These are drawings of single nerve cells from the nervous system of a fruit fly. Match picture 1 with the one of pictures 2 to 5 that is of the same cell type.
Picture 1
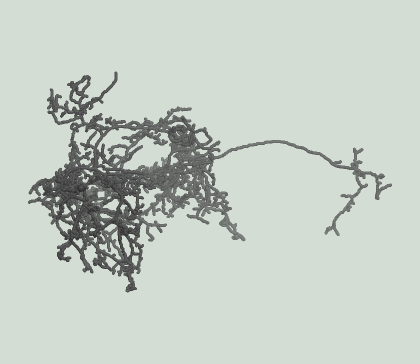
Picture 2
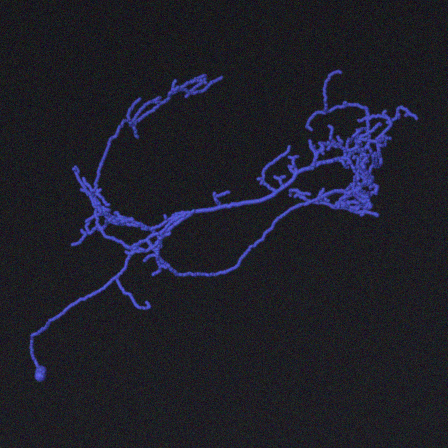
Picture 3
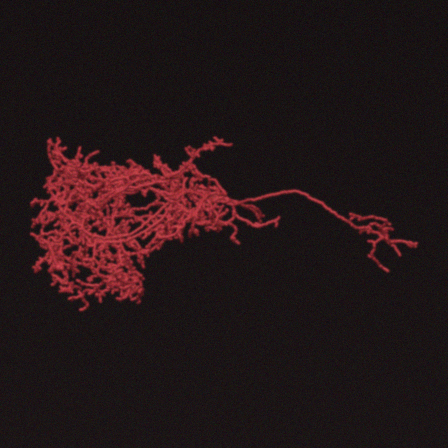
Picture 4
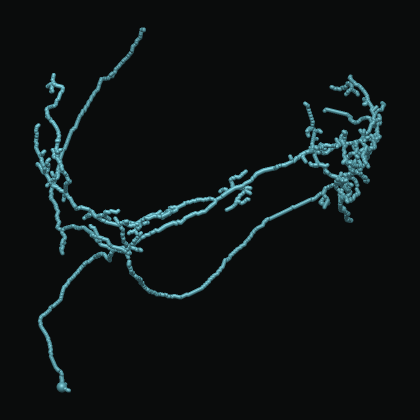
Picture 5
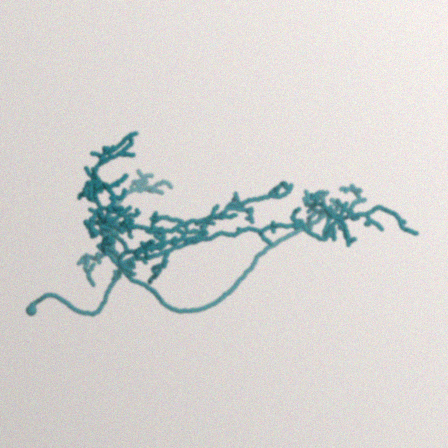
Picture 3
